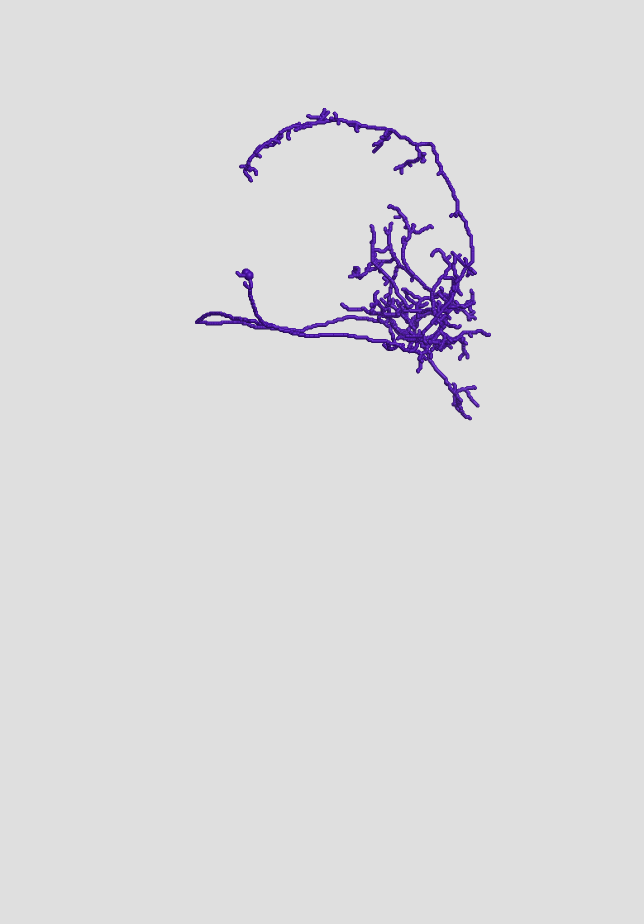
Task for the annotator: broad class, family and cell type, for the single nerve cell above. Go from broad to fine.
central-brain intrinsic neuron; hemilineage SLPav1_medial; CL100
